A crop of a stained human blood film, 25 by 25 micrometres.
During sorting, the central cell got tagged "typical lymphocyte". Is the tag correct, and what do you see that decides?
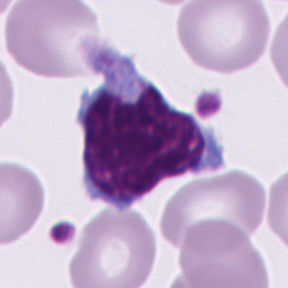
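Take the cytoplasm colour first: the thin rim here is pale blue.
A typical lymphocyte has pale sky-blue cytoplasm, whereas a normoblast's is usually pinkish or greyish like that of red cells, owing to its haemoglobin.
So the colour goes with typical lymphocyte and against normoblast. The nucleus fills most of the cell, its chromatin is dark purple and dense, and no nucleolus can be seen. The outline is irregular and angular, roughly triangular, with the largest tuft of frayed cytoplasm at the upper left. Weighing it all, typical lymphocyte fits this cell.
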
